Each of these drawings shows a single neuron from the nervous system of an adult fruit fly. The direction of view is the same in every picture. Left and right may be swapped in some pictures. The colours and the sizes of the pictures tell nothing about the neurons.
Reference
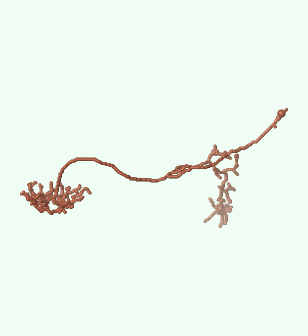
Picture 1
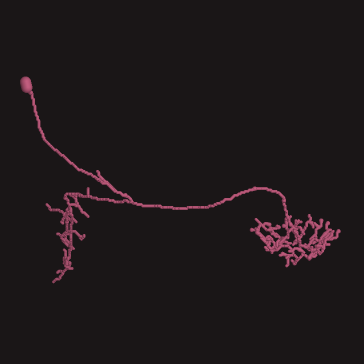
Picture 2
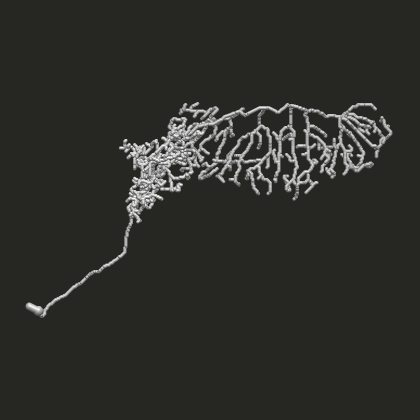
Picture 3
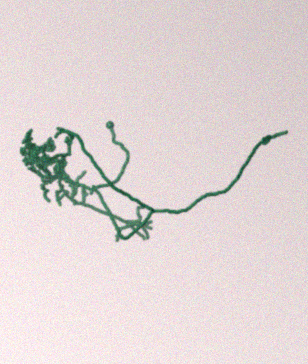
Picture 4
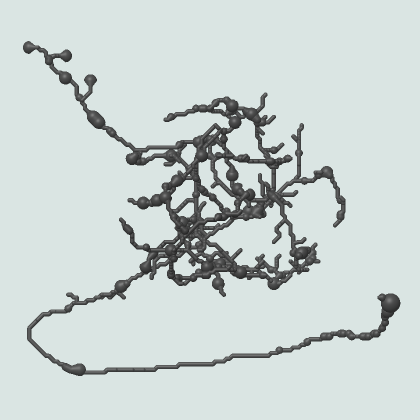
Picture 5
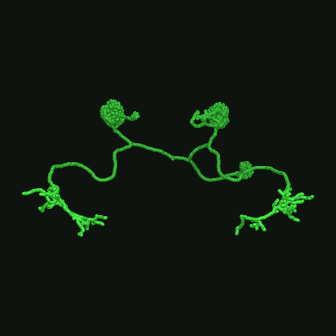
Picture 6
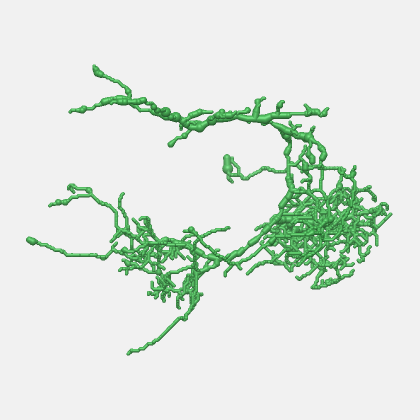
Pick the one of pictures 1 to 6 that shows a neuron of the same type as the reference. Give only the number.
1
